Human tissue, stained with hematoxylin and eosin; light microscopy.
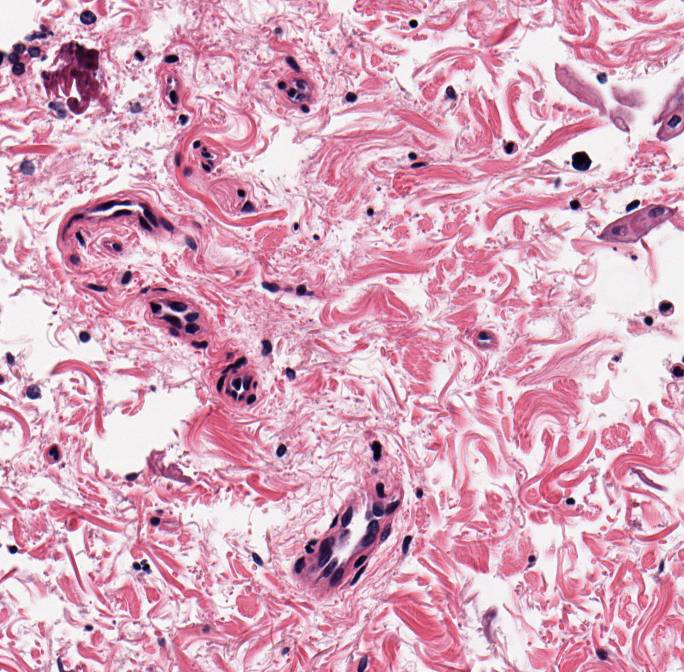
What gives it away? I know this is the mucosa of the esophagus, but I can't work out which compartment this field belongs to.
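I'd call this loose connective tissue, and there is no epithelium anywhere in the field. Its wavy pink collagen bundles run in haphazard directions.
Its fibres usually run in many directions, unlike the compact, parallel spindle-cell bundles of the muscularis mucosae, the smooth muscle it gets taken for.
Small vessels lined by plump dark endothelial nuclei lie mostly in the left half and lower centre, with sparse small round dark nuclei between the bundles.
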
